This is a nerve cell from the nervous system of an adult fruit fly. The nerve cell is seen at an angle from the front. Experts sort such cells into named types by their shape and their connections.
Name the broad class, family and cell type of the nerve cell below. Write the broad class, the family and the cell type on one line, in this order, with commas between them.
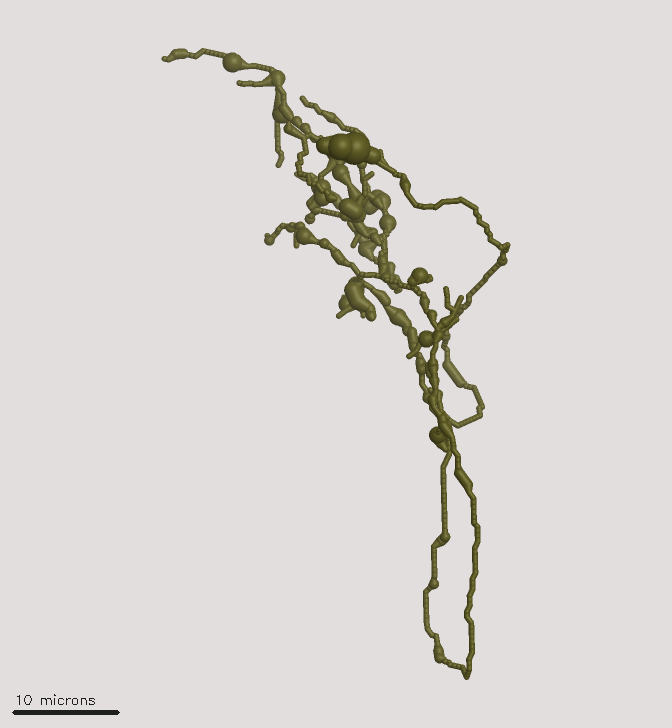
central-brain intrinsic neuron, hemilineage SLPpm2, CB1617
